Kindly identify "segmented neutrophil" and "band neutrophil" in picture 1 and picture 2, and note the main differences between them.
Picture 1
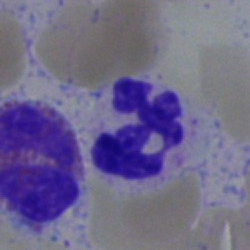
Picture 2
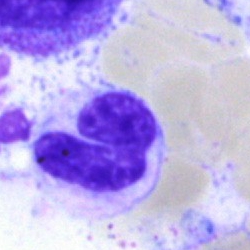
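Picture 1 is the segmented neutrophil, and picture 2 is the band neutrophil. Starting with picture 2, I see a nucleus curved like a kidney, with a deep notch in its upper edge.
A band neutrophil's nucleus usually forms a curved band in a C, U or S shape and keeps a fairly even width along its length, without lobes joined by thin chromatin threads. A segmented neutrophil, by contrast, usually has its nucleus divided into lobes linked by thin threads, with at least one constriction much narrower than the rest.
The chromatin in picture 2 is dark purple and coarsely clumped, with paler patches between the clumps, and I find no nucleoli.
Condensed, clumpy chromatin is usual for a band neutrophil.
Two tiny black dots sit on the left part of that nucleus, and a large, deeply purple-stained cell is partly in view at the upper left corner. Turning to picture 1, the chromatin is dense, clumped and dark purple, and again no nucleolus shows. Its cytoplasm is pale lilac-grey, its outline is roughly round, and a larger cell with a big purple nucleus lies immediately to its left.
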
